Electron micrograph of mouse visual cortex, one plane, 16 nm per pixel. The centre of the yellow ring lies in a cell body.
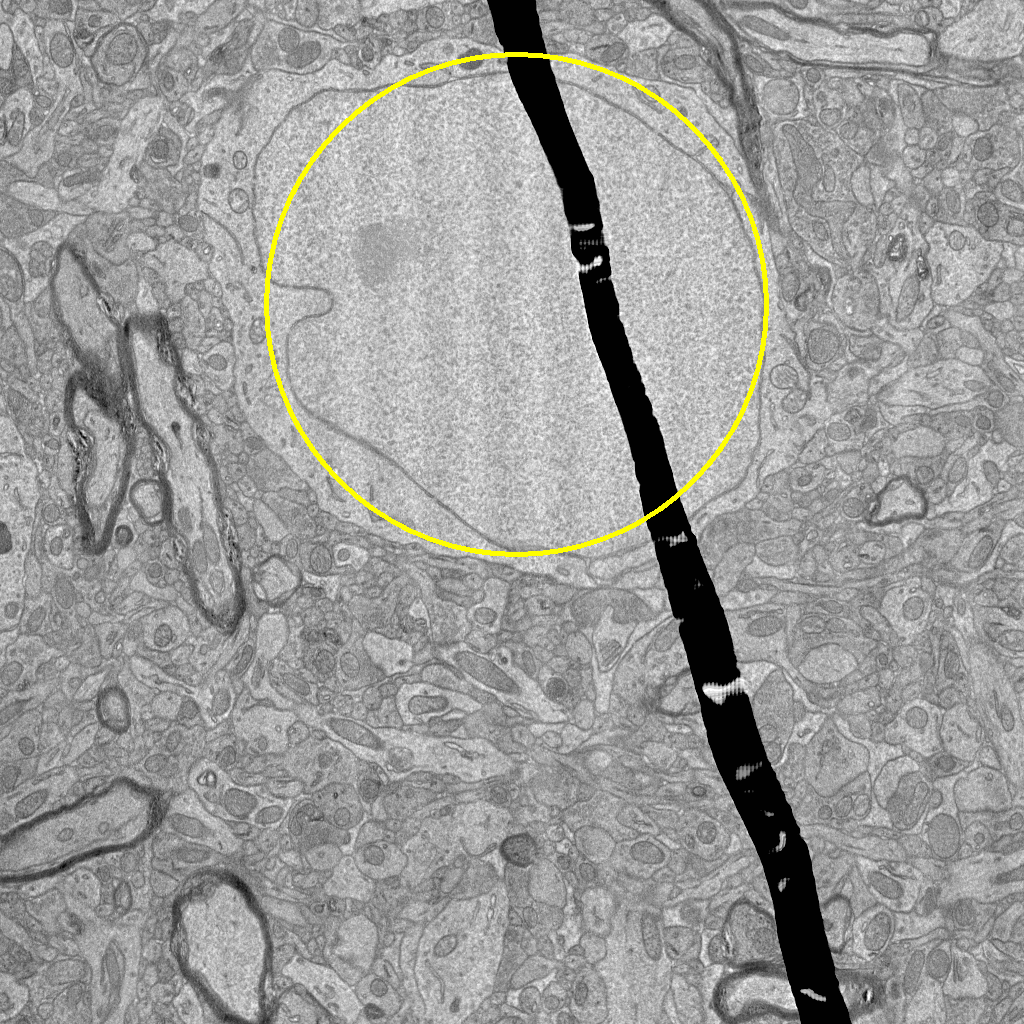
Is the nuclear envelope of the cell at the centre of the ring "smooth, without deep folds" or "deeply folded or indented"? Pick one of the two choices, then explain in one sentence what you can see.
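Deeply folded or indented. The nuclear envelope has a single deep finger-like infolding on its left side.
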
